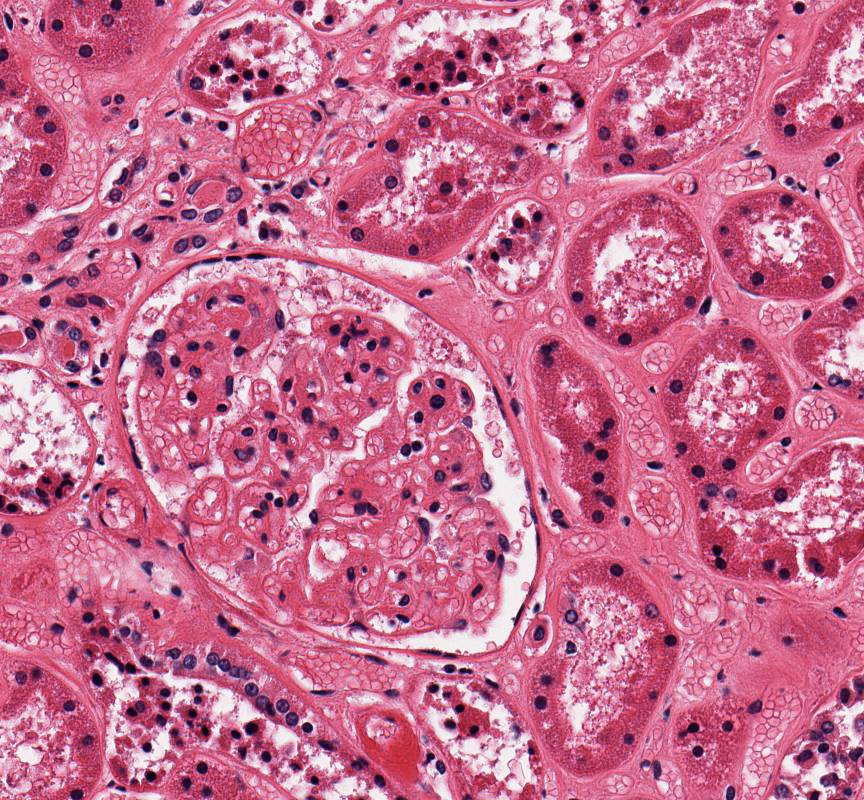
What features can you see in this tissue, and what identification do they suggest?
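Single rounded glomerulus left of centre, closely surrounded on all sides by tubules. Clear space between tuft and capsule widest along right and lower edge of tuft. Larger tubules lined by cells with granular, deep pink cytoplasm, round dark nuclei near base. Small vessel packed with red blood cells, bottom centre. Tissue: renal cortex.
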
